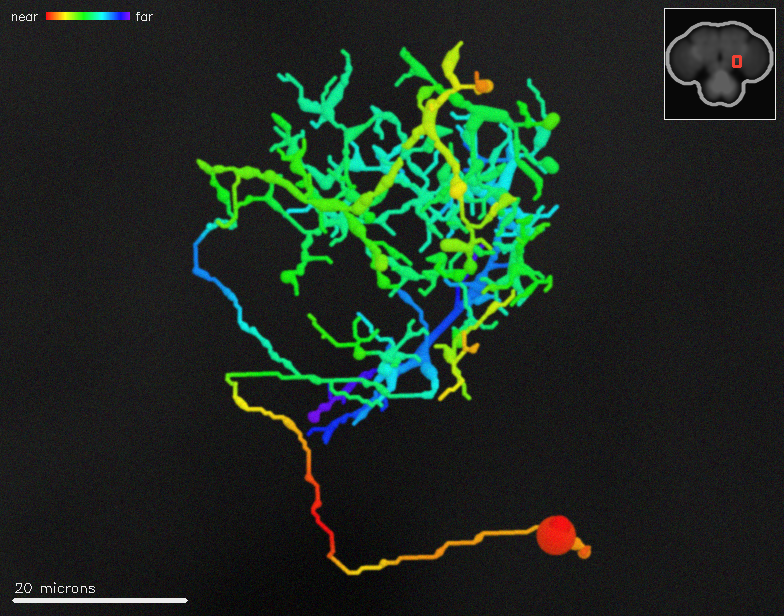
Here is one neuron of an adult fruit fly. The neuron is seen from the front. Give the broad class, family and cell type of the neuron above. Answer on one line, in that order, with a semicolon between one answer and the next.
central-brain intrinsic neuron; hemilineage WEDa1; WED055_b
